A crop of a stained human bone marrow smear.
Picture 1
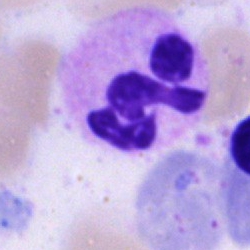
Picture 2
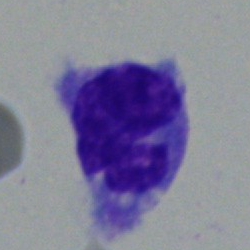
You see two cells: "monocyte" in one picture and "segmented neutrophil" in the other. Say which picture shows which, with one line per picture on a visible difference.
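Picture 1: segmented neutrophil. The cytoplasm is abundant and pale pinkish-lilac.
Picture 2: monocyte. The nucleus fills most of the cell.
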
